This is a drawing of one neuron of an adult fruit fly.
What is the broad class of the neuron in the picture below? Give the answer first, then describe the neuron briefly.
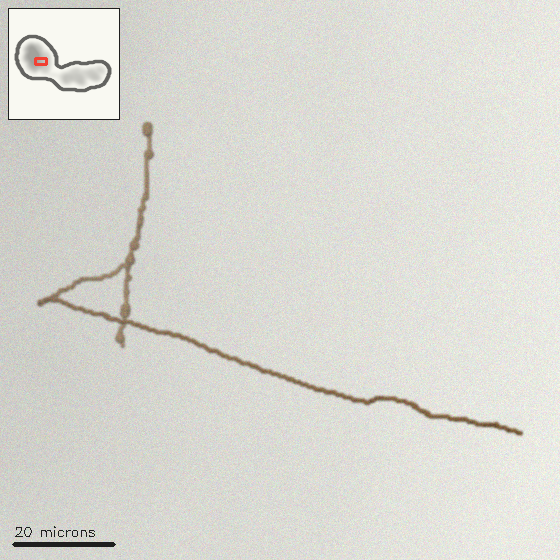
This is an optic-lobe intrinsic neuron. The drawing shows no cell body. By the scale bar it is about 95 microns wide in this view. There are a dozen or fewer branch ends.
